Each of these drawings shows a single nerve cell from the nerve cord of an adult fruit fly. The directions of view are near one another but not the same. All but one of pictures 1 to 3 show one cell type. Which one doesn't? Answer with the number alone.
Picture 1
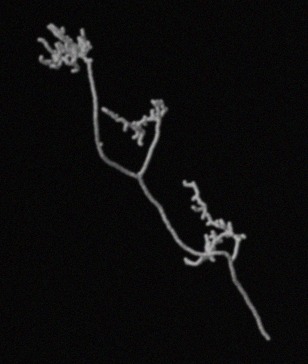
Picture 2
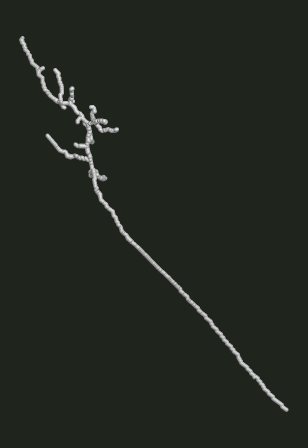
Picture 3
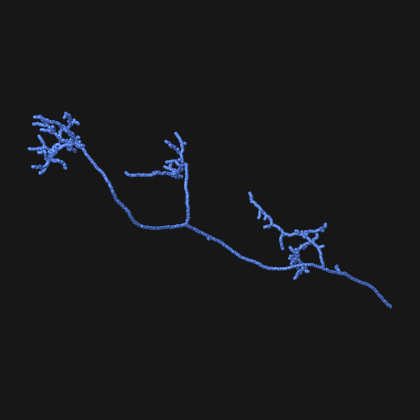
2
